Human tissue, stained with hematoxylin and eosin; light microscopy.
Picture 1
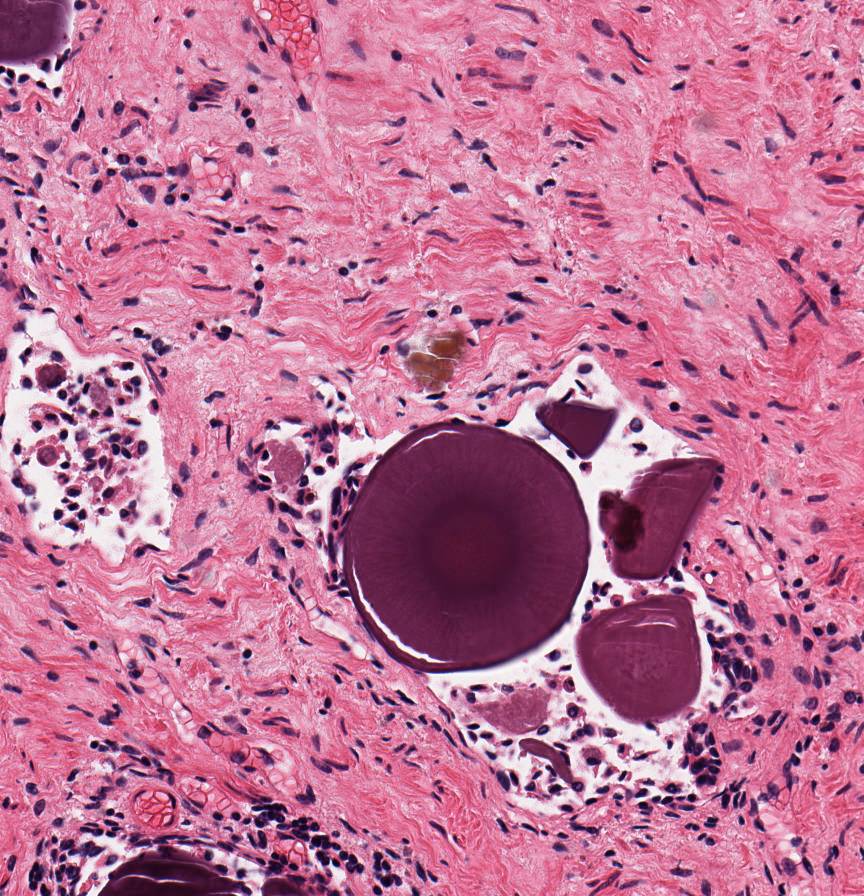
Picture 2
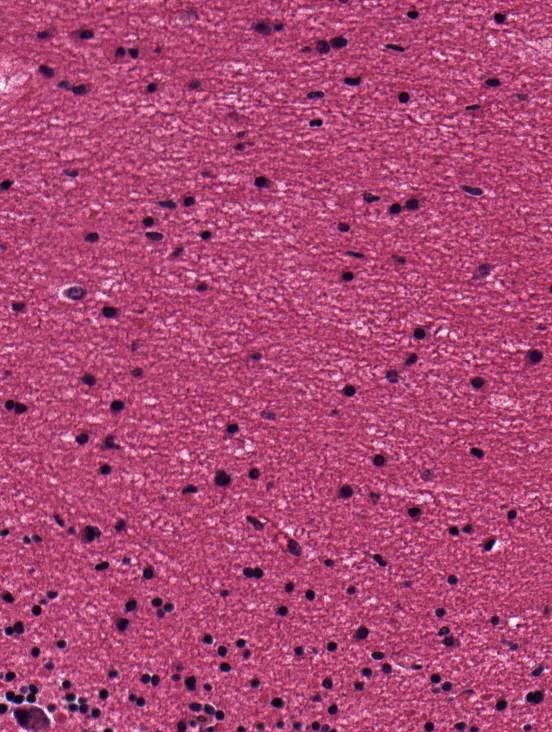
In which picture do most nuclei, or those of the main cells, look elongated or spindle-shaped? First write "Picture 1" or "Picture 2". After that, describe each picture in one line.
Picture 1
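Picture 1: Spindle-shaped dark nuclei are scattered singly through the pink stroma.
Picture 2: Most nuclei are small, round and darkly stained, with little visible cytoplasm around them.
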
